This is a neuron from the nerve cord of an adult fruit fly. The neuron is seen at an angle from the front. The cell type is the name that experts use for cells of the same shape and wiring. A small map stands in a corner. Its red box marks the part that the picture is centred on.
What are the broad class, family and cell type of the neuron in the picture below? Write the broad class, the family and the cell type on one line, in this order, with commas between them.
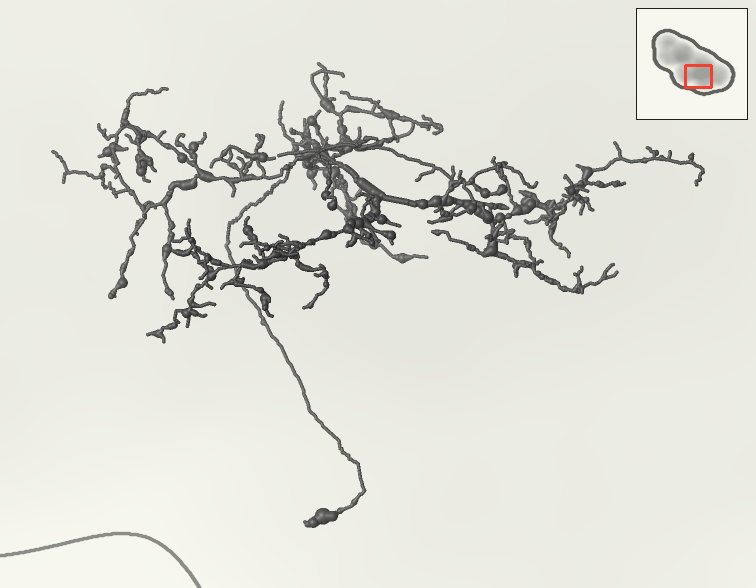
nerve-cord intrinsic neuron, hemilineage 00A, IN00A063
